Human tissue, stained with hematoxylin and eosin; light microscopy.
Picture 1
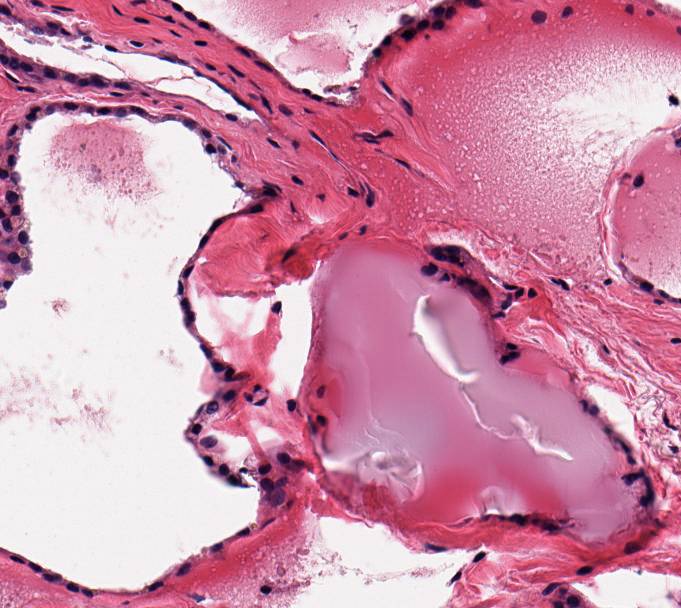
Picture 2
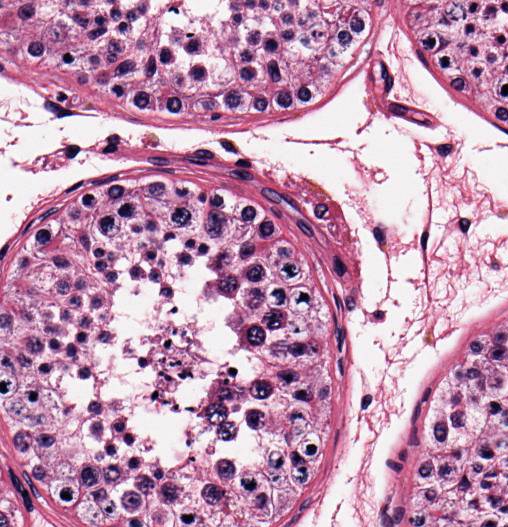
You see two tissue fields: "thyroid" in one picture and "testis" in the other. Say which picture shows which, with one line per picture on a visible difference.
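The field in picture 1 comes from the thyroid. The spaces are lined by a single layer of flattened cells with dark, elongated nuclei.
The field in picture 2 comes from the testis. The tubule lining is a stratified epithelium many cell layers thick, extending from the wall toward the lumen.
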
